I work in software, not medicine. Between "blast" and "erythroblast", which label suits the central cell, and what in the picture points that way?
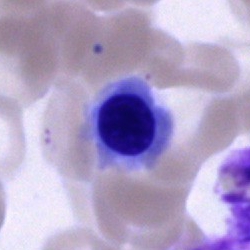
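The cell is an erythroblast, not a blast.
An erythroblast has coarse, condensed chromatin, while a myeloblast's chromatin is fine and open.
Here the chromatin is dense and stains a deep, even purple, matching the erythroblast pattern.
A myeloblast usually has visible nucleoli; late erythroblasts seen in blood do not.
No nucleolus is visible in this nucleus.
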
